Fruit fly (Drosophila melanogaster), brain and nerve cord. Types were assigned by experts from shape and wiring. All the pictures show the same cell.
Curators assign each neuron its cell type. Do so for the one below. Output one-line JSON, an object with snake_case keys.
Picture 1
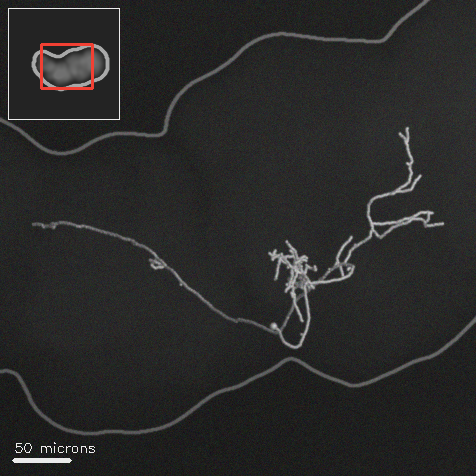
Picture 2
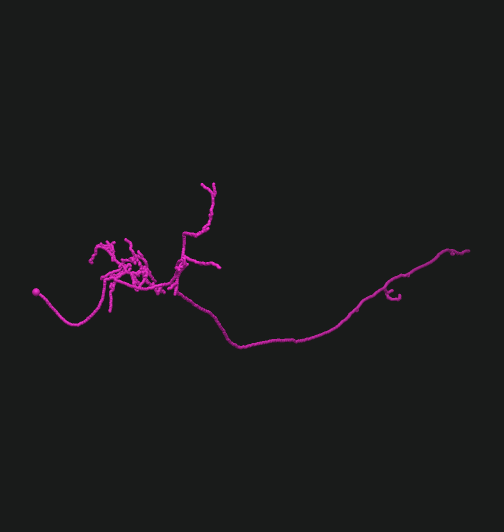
{"cell_type": "DNge115"}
